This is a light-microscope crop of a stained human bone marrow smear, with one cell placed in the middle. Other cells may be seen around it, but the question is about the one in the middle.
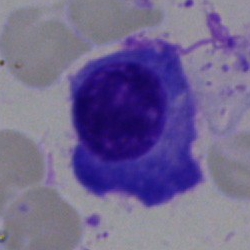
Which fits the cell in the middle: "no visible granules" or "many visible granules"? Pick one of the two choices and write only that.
No visible granules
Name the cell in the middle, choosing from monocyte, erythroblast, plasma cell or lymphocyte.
plasma cell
